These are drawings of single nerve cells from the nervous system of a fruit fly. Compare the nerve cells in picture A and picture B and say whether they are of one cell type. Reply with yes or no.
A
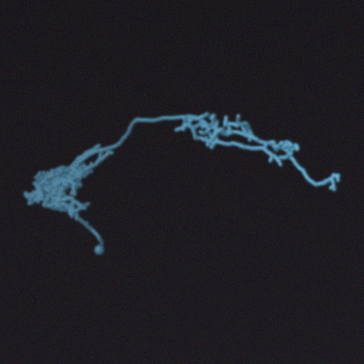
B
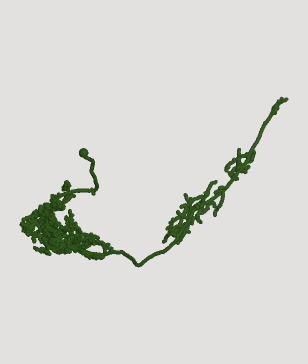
yes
